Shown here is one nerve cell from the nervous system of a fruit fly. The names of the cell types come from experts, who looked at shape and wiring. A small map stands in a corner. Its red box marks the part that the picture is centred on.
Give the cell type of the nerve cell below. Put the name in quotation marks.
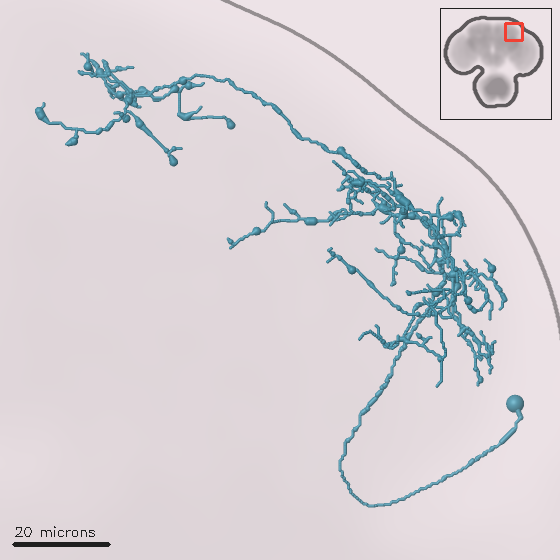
"CB4100"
